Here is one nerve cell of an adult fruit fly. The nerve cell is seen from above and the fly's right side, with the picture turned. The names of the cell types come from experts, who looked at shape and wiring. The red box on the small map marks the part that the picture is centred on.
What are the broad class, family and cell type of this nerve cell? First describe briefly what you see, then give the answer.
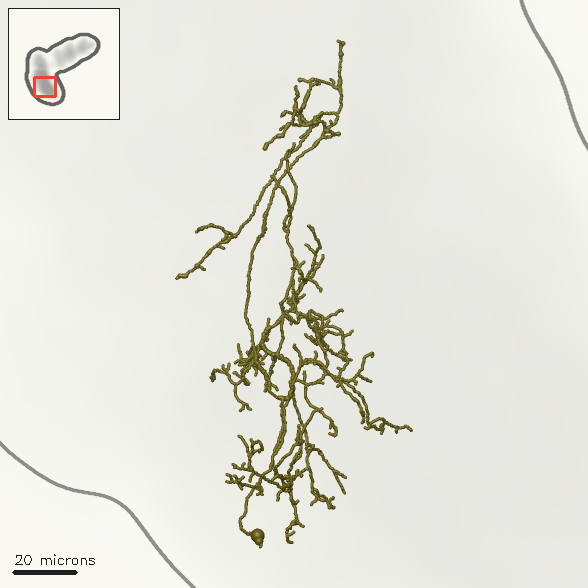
Its cell body lies at the bottom of the picture. By the scale bar it is about 170 microns tall in this view. Dozens of branch ends can be seen. Its broad class is central-brain intrinsic neuron. Its family is hemilineage CREa2_ventral. It is of cell type LAL029_a.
